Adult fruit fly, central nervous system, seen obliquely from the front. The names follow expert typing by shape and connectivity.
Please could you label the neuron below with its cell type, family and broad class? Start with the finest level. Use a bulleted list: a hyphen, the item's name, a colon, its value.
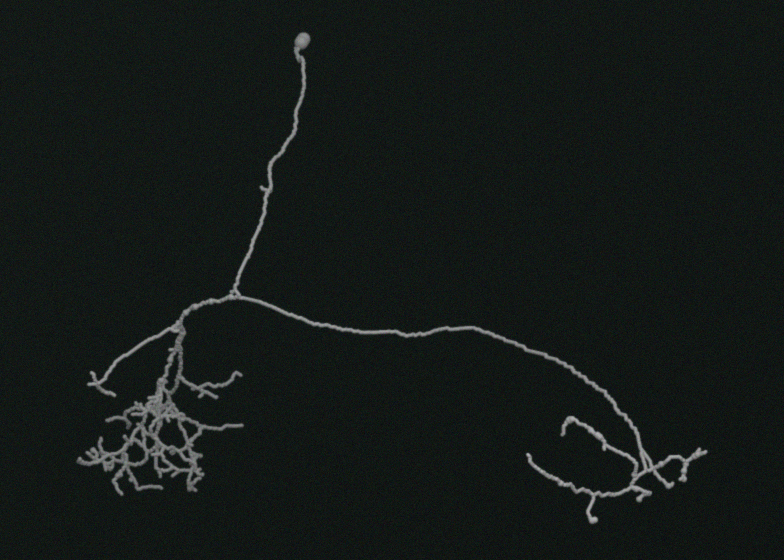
- cell type: CB2081_a
- family: hemilineage DM6_central1
- broad class: central-brain intrinsic neuron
